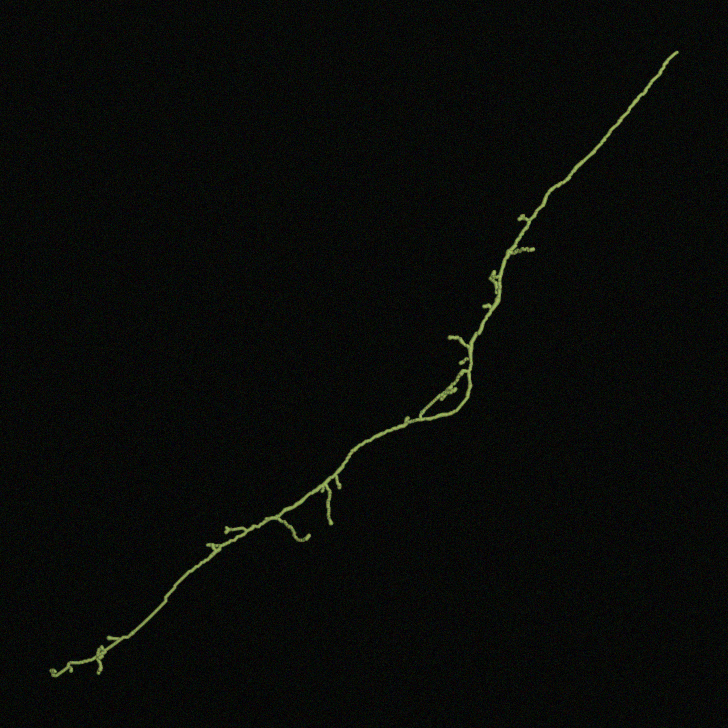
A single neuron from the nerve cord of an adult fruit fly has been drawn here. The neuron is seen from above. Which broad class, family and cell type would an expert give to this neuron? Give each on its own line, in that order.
descending neuron
DNge
DNge069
